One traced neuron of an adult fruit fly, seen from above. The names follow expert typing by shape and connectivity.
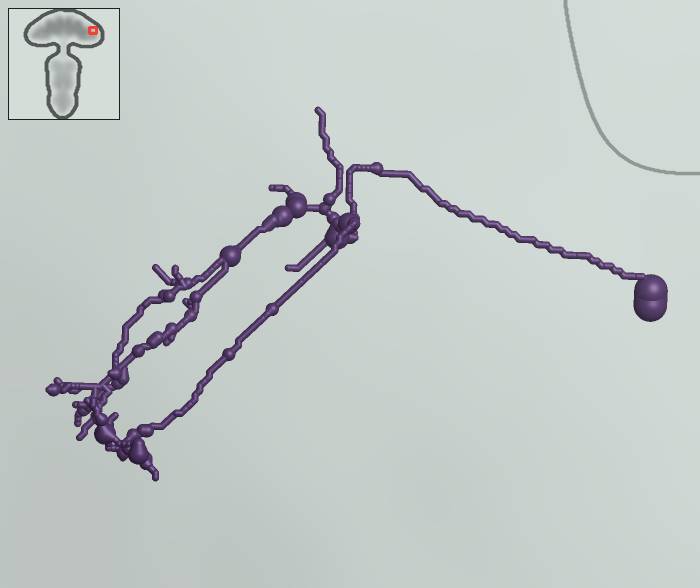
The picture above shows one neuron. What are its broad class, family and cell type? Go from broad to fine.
optic-lobe intrinsic neuron; Mi; Mi15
